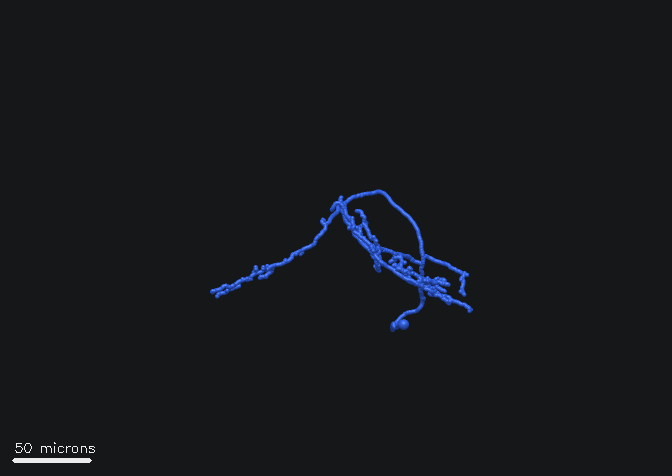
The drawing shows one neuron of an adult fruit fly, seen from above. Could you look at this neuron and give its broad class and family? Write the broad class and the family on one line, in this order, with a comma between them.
central-brain intrinsic neuron, hemilineage DM3_dorso_medial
